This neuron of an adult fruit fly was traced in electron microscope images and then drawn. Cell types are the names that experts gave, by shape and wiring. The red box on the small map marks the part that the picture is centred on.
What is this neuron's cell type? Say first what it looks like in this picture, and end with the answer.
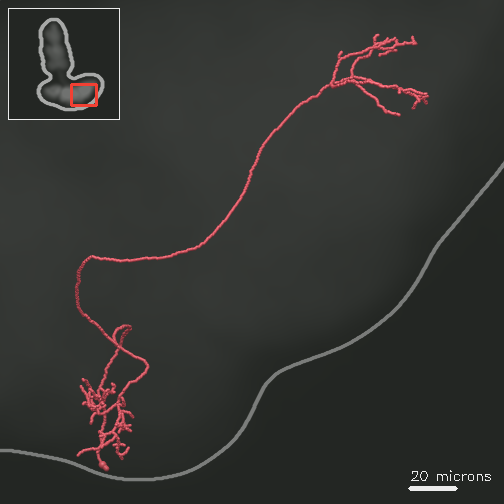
It lies in the brain. The cell body is at the lower left of the picture. By the scale bar it is about 190 microns tall in this view. Its broad class is central-brain intrinsic neuron. It is of cell type M_vPNml80.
